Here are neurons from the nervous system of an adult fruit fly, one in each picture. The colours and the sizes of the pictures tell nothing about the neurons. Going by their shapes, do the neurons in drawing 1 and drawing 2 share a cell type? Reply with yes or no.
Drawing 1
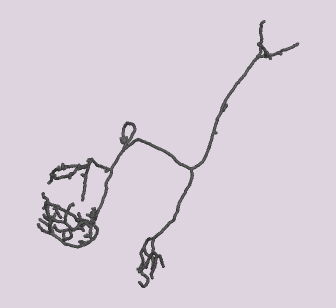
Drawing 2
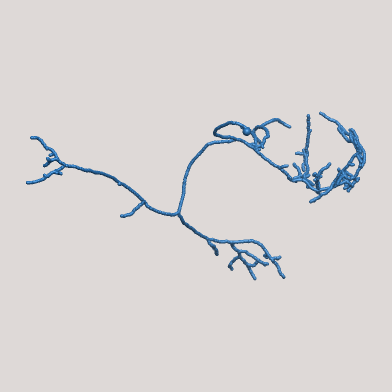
yes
